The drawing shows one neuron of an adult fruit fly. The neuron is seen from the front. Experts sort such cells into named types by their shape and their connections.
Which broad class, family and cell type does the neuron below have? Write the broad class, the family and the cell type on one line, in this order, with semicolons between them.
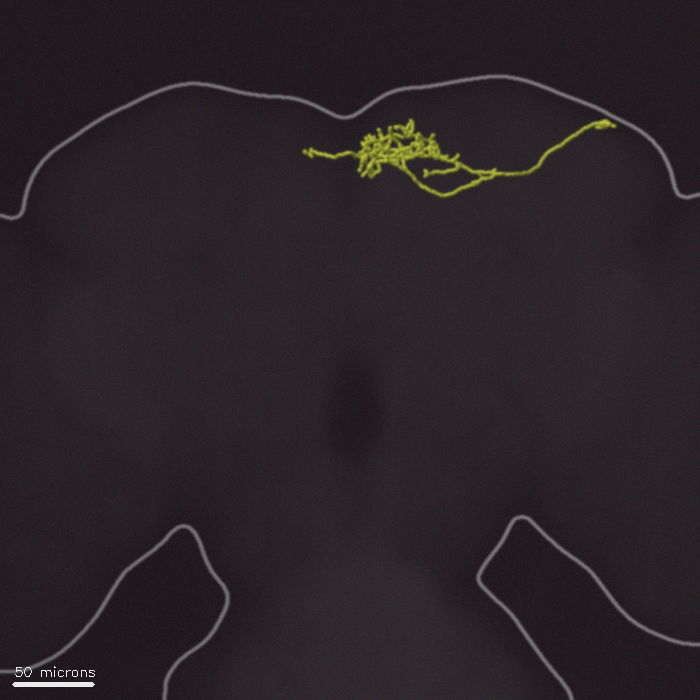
central-brain intrinsic neuron; hemilineage SLPpl1; SMP218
